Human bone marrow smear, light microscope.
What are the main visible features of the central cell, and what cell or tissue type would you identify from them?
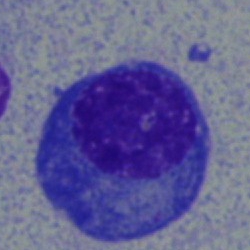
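First, the outline is round and smooth. Second, the chromatin is clumped into dark purple patches separated by small paler gaps. Third, just below the nucleus lies a paler zone of cytoplasm. Fourth, no granules are visible in the cytoplasm. This is a plasma cell.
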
